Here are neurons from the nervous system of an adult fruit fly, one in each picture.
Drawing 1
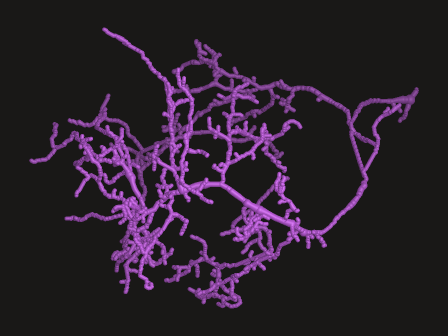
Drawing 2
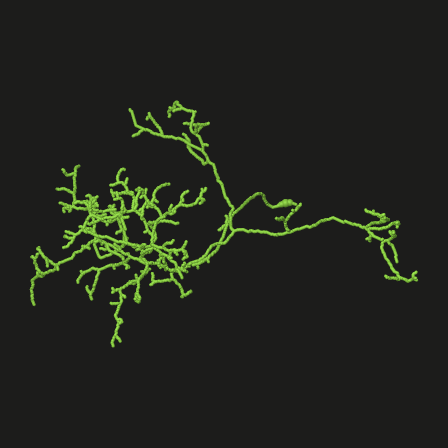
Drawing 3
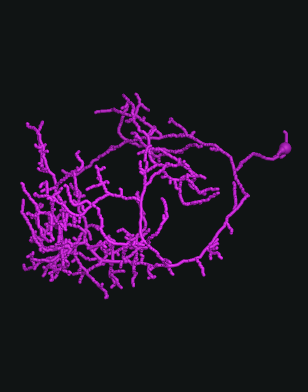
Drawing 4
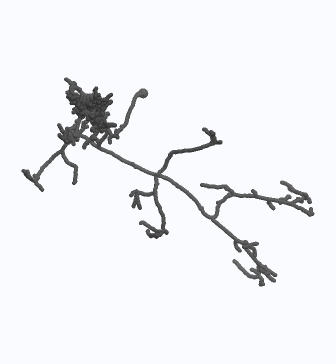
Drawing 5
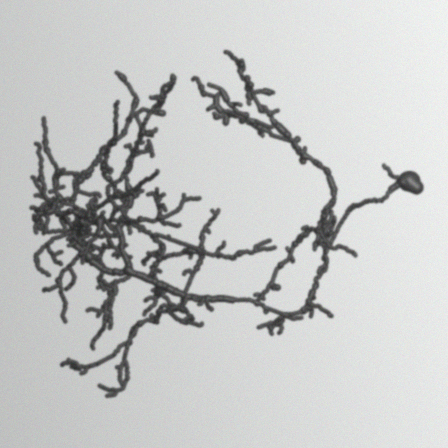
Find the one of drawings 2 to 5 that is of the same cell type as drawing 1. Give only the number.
3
